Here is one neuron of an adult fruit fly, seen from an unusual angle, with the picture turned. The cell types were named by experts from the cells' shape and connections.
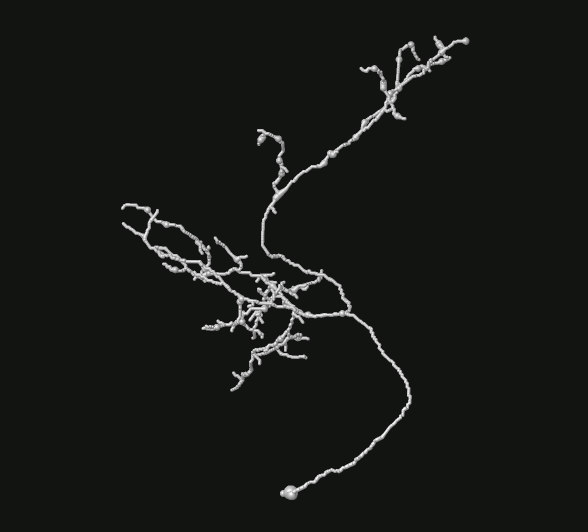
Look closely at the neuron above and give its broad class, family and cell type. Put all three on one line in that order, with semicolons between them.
central-brain intrinsic neuron; hemilineage VLPp&l1_anterior; LHPV2e1_a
